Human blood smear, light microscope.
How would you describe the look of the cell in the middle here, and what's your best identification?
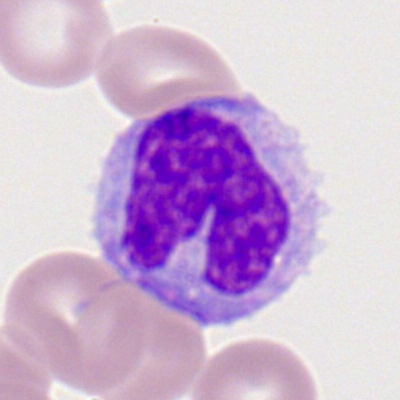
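The outline is roughly round, its edge finely ragged and frayed. A deep, narrow cleft entering from below folds the nucleus into a horseshoe. Mottled chromatin shows paler spots scattered among darker purple clumps. The cytoplasm is pale greyish-blue. It is a monocyte.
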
